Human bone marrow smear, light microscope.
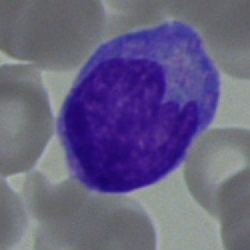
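Monocyte whose nucleus fills the lower left part of the cell and has a notch on its upper right side. The chromatin is dark purple with small pale flecks. Cytoplasm is widest at the upper right of the cell.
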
